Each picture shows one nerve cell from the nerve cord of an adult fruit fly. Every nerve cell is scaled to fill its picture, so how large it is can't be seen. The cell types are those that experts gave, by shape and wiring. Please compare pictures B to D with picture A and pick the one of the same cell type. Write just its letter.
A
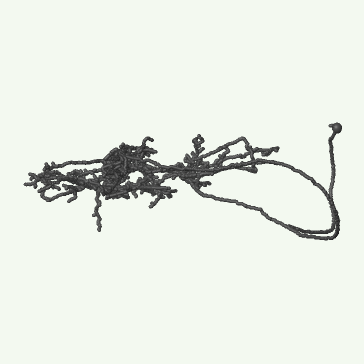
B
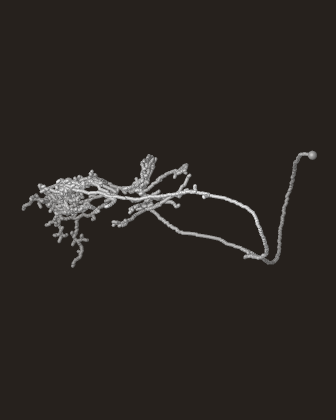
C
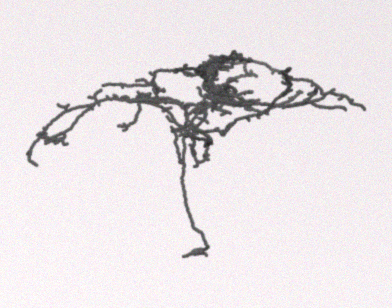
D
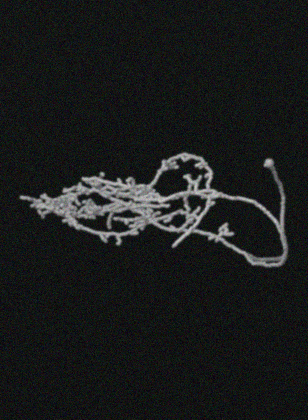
B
